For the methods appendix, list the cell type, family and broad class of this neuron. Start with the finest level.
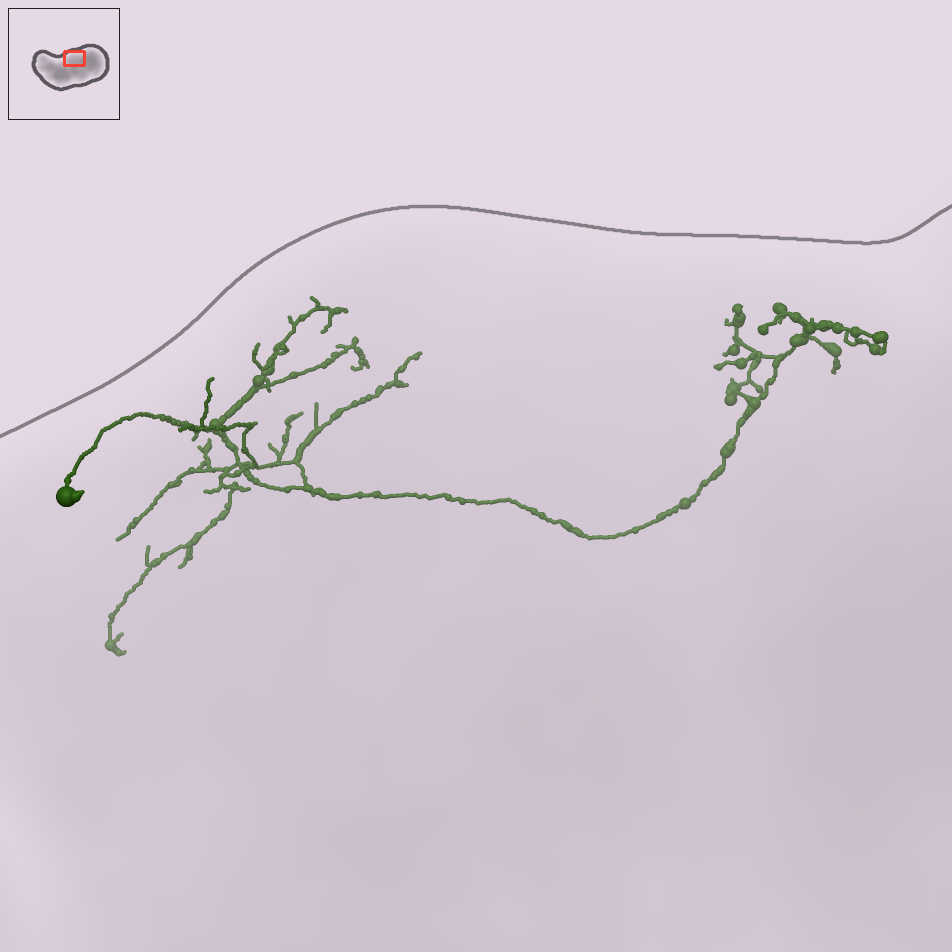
CB1011; hemilineage SLPpl1; central-brain intrinsic neuron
